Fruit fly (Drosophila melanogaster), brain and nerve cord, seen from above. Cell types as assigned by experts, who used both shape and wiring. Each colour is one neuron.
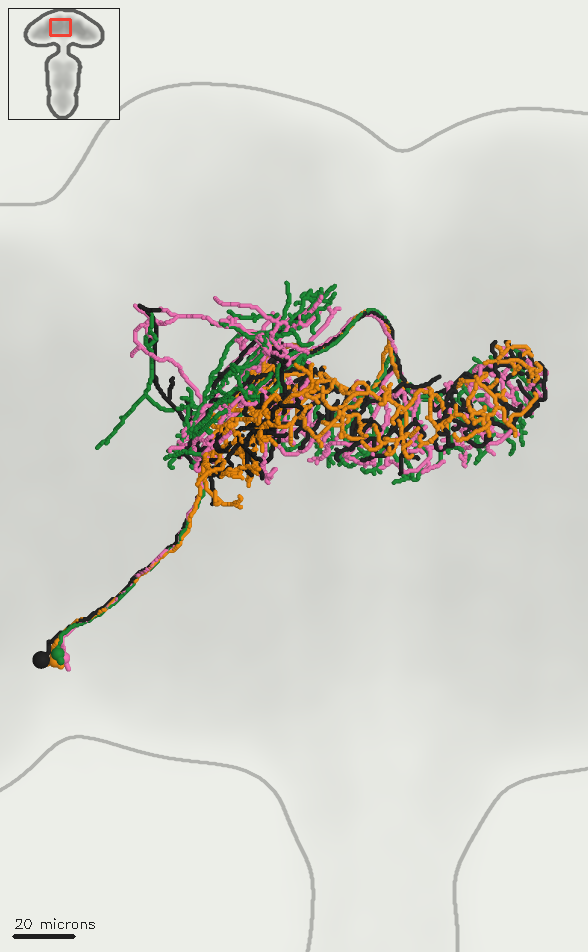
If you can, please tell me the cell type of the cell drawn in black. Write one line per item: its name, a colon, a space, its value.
cell type: FB6B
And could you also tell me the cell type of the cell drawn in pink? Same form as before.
cell type: FB5Y_b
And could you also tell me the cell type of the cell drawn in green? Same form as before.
cell type: FB5Y_a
